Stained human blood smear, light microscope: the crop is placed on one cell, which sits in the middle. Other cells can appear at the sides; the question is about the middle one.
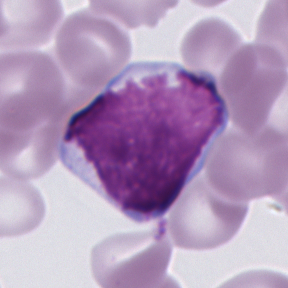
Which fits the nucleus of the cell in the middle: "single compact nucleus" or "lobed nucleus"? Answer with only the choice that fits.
Single compact nucleus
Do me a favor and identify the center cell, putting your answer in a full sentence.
The cell marked by its central position in the crop is a large granular lymphocyte.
